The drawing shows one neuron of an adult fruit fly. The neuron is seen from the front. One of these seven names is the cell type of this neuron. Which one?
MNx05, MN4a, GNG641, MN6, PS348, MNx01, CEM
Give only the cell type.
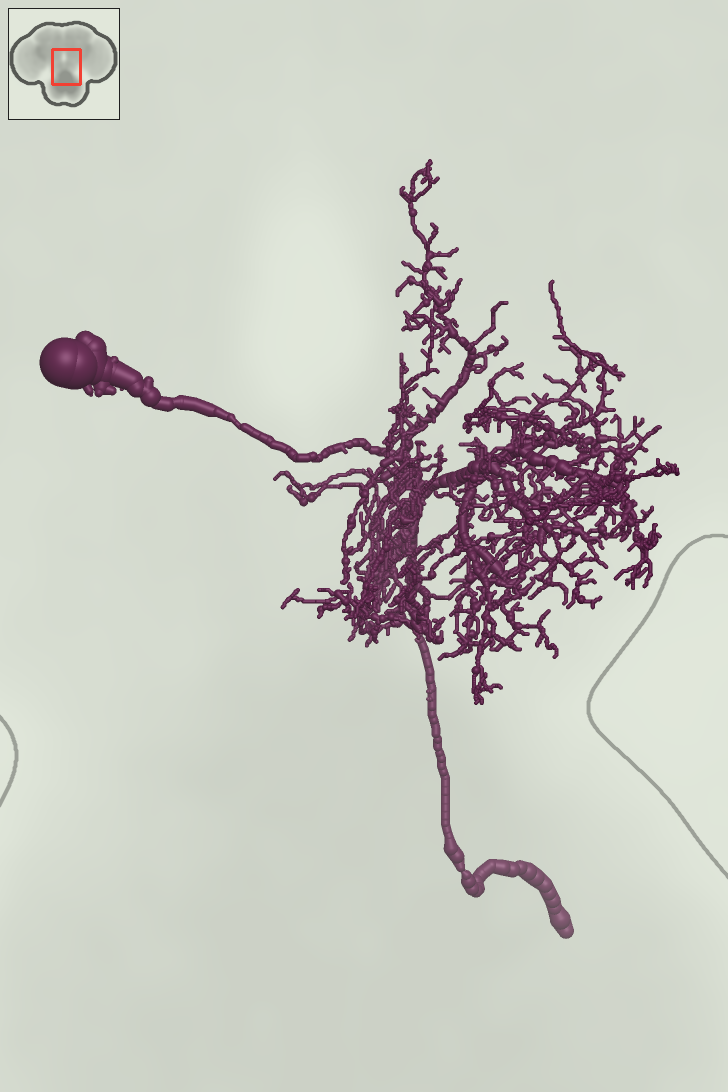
GNG641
